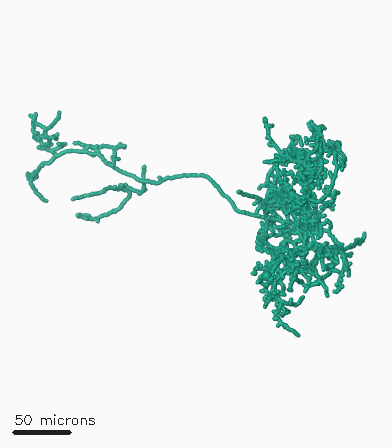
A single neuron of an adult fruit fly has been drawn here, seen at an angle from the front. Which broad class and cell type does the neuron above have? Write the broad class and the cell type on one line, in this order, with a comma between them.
central-brain intrinsic neuron, CL094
